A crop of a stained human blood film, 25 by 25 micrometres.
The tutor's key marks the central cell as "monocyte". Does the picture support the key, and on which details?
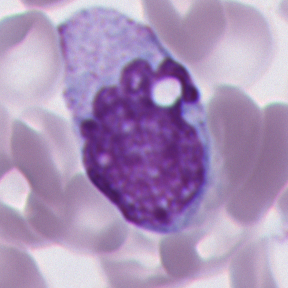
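Monocyte is a sound name for this cell. What settles it is the colour of the cytoplasm, which is pale greyish blue.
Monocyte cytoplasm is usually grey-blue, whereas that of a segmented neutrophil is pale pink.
This colour therefore speaks for monocyte and against segmented neutrophil.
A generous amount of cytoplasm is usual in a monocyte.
Here the cytoplasm spreads as a broad area at the upper left, thinning to a narrow rim along the lower right. It holds fine, dust-like lilac granules. A single round, sharply outlined clear hole sits at the upper right edge of the nucleus, which measures about 15 by 11 micrometres. Red cells press against the cell on every side, and the picture is slightly soft in focus.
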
